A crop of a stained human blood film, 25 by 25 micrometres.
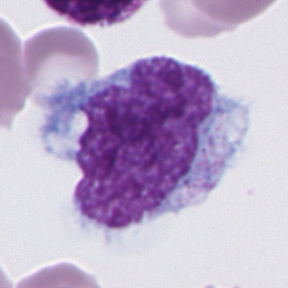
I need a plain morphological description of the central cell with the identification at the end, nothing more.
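Looking at the nucleus first, its border is folded and lobulated, with several indentations. It fills most of the cell, though the rim of cytoplasm is wider on the right side. That cytoplasm is pale grey-blue. Along the lower margin, fine wispy projections extend from the cell. This is a monocyte.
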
